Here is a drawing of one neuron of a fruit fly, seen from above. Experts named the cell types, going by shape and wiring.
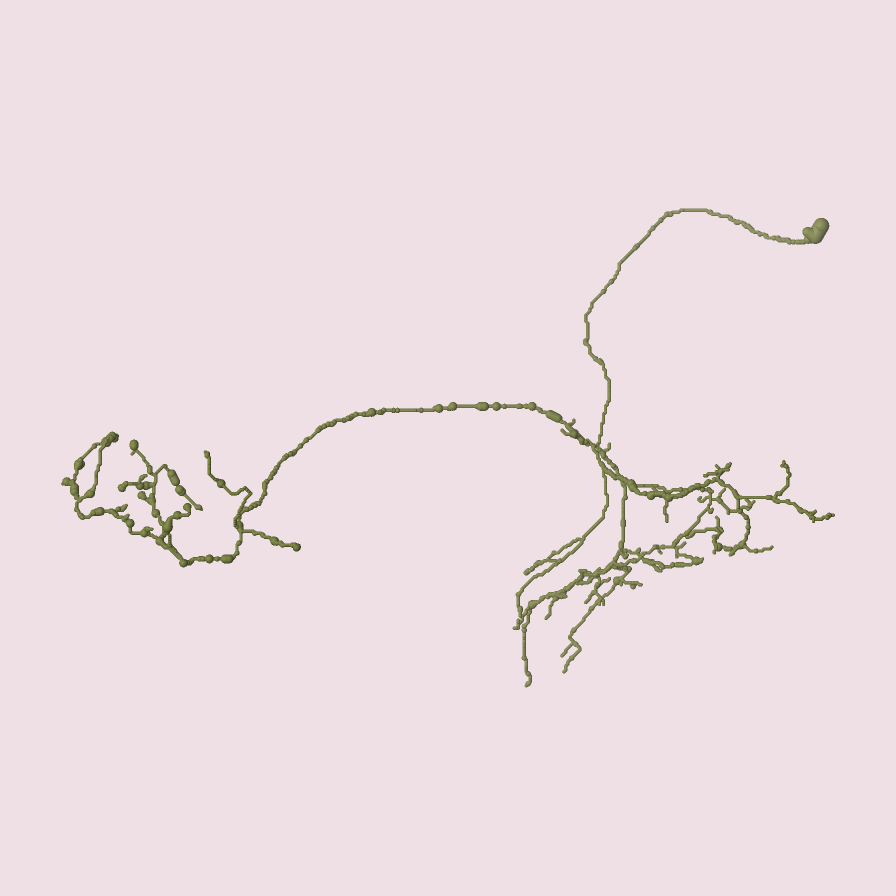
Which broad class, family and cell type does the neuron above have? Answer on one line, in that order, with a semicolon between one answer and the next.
central-brain intrinsic neuron; hemilineage MX7; GNG267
